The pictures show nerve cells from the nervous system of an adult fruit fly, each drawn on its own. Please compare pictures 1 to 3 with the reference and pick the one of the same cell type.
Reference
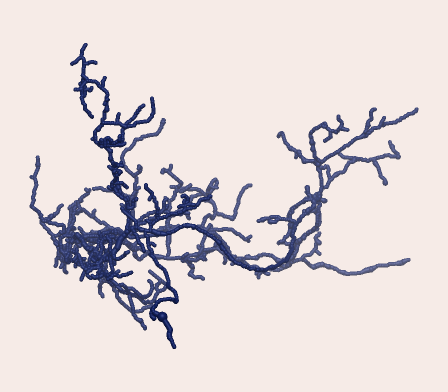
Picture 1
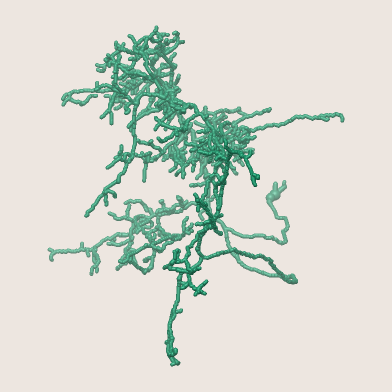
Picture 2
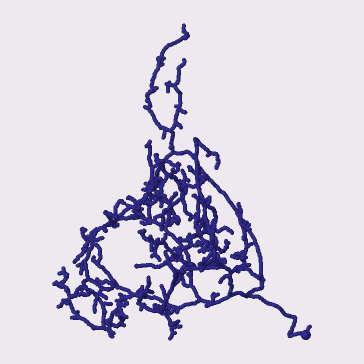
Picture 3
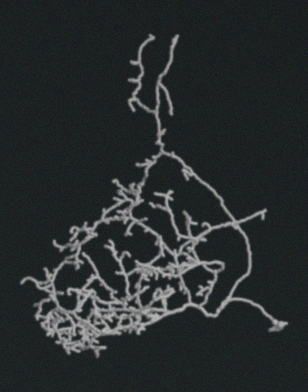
1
